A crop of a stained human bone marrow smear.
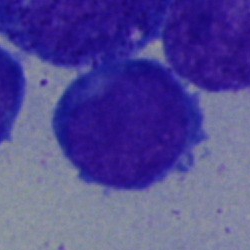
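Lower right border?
Small irregular blebs project from it.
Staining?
Almost uniform deep blue-purple; nucleus and cytoplasm hard to separate.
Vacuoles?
None clearly visible.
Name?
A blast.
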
